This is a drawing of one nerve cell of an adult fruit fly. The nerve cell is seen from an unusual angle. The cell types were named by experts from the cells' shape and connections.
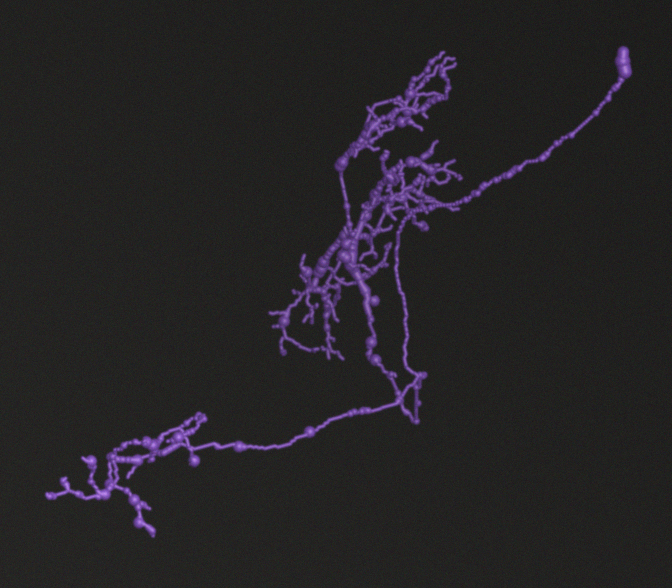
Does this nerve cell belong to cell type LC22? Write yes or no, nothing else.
yes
